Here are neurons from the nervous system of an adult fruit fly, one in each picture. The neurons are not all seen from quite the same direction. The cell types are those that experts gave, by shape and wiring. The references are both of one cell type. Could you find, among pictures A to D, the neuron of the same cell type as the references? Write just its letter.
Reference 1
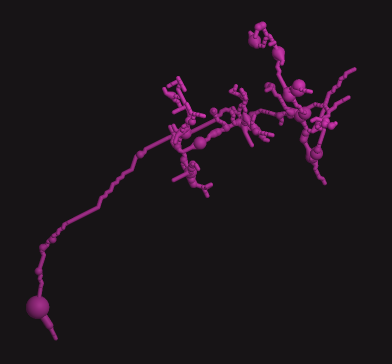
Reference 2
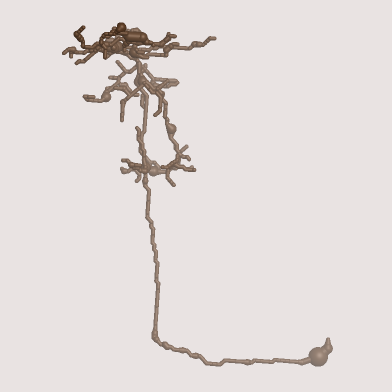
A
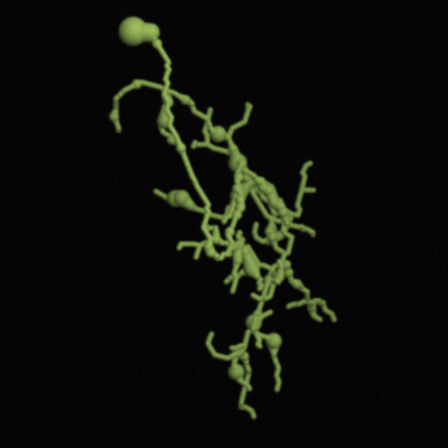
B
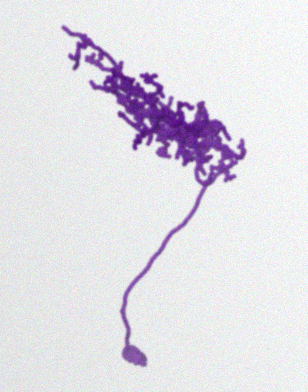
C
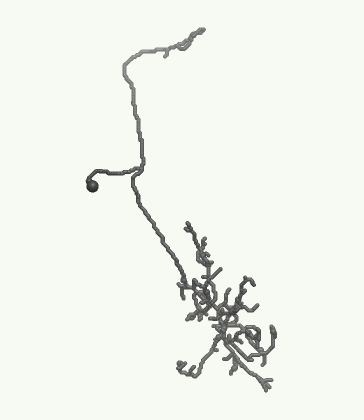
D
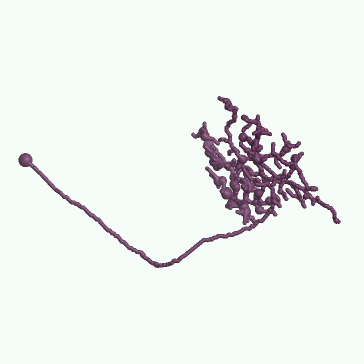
A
